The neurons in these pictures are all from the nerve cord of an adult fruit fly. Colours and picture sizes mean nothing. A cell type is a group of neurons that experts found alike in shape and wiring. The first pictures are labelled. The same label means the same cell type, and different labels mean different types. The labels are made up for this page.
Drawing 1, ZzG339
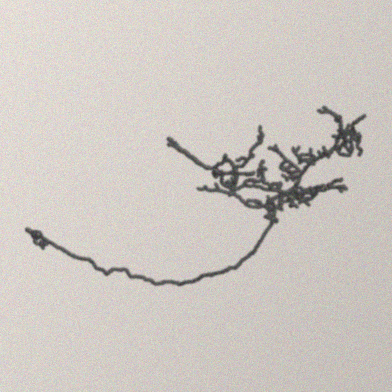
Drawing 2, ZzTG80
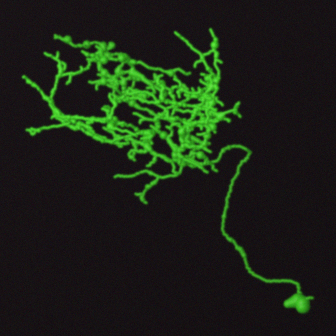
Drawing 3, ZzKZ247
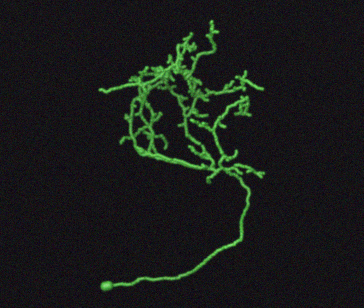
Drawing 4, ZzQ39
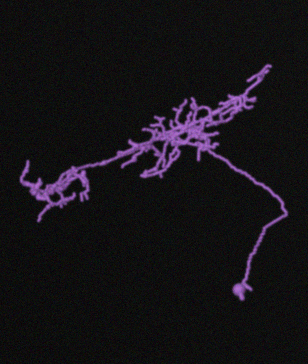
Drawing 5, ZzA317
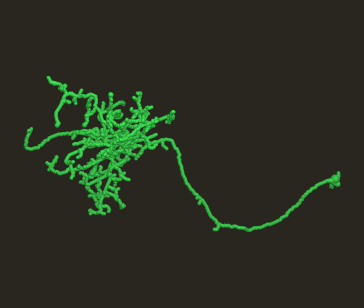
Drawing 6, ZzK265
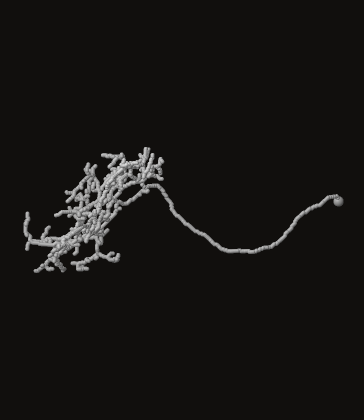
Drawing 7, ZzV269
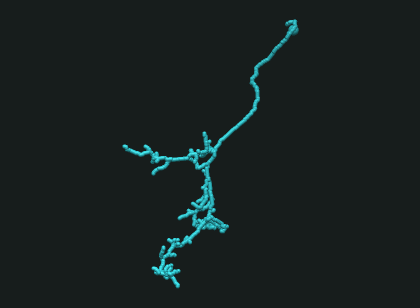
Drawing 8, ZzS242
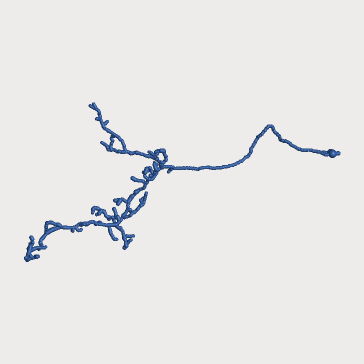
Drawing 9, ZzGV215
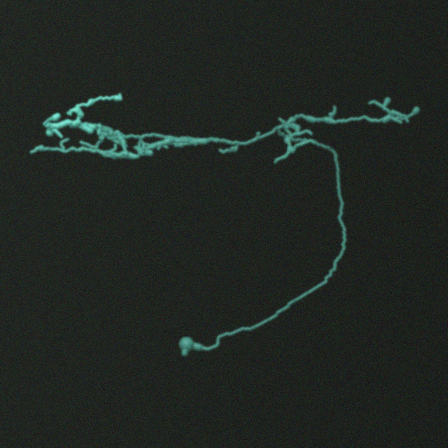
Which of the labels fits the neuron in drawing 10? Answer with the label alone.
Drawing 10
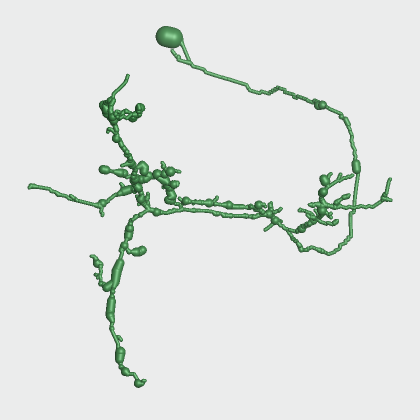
ZzV269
